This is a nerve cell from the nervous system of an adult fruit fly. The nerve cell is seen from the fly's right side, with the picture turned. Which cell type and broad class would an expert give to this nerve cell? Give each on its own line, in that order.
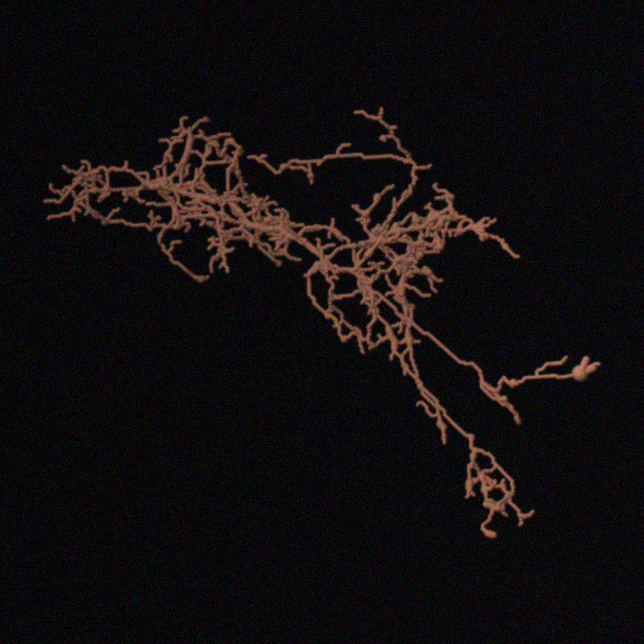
CL068
central-brain intrinsic neuron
